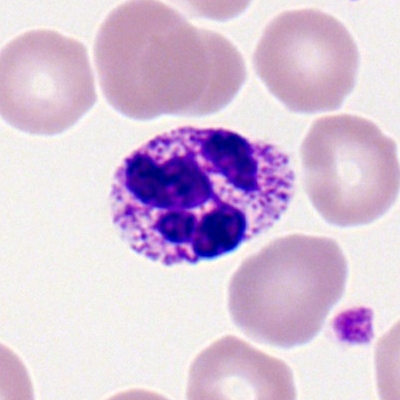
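Segmented neutrophil, seen in the middle of a stained human blood smear. To begin with the nucleus: it is divided into several separate lobes. Turning to the cytoplasm, it is pale pink. Purple-red granules are scattered throughout it, yet they leave the nuclear lobes clearly visible.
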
